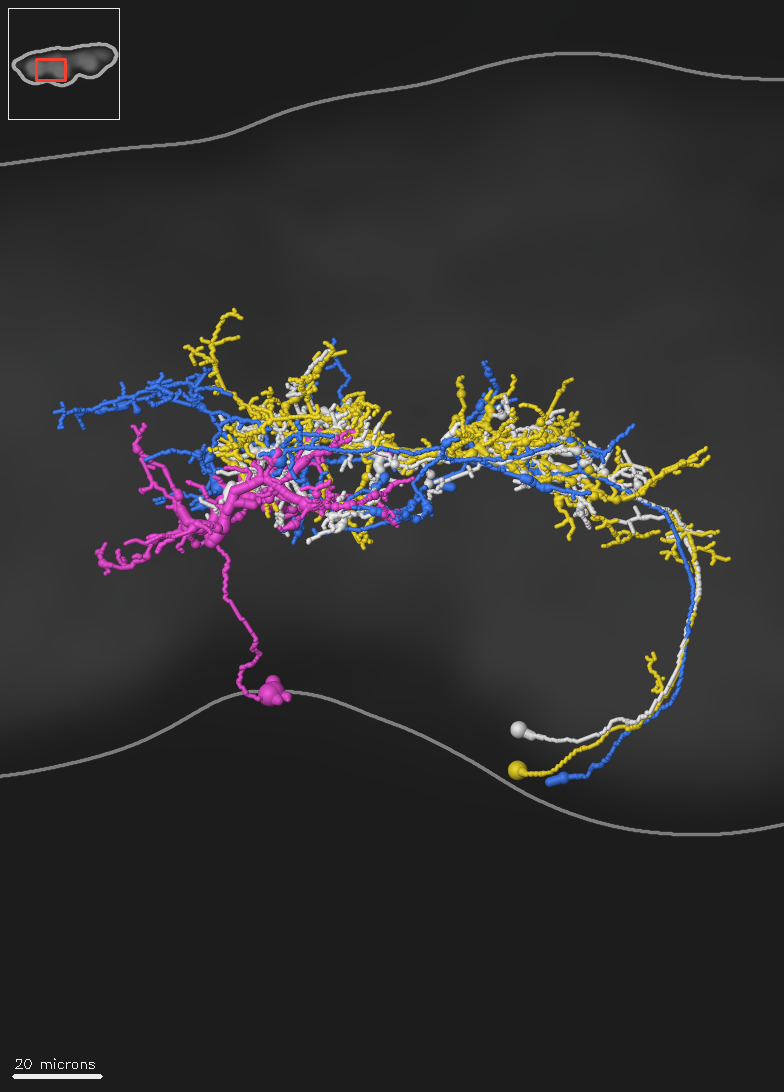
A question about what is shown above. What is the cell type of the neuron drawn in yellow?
IN05B088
